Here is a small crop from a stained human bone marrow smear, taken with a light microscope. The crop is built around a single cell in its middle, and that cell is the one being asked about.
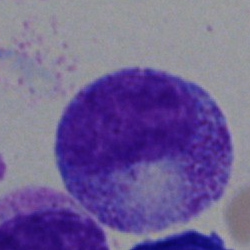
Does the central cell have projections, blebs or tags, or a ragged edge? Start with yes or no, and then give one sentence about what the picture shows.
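No. The cell edge is smooth, without projections.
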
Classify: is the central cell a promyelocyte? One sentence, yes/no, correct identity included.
Yes, what sits in the middle of the crop is a promyelocyte.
